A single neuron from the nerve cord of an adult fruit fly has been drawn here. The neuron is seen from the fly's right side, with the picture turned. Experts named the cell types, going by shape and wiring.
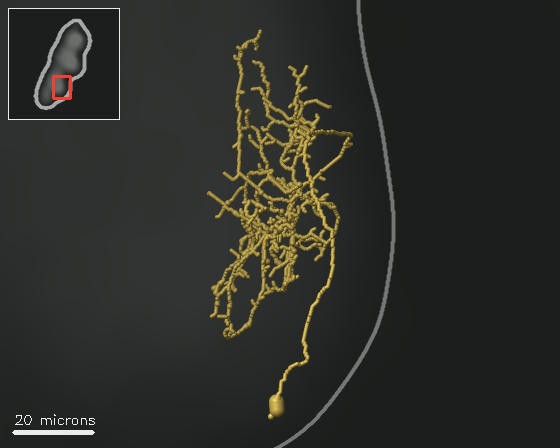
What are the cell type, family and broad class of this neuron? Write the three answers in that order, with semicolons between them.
IN14A074; hemilineage 14A; nerve-cord intrinsic neuron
